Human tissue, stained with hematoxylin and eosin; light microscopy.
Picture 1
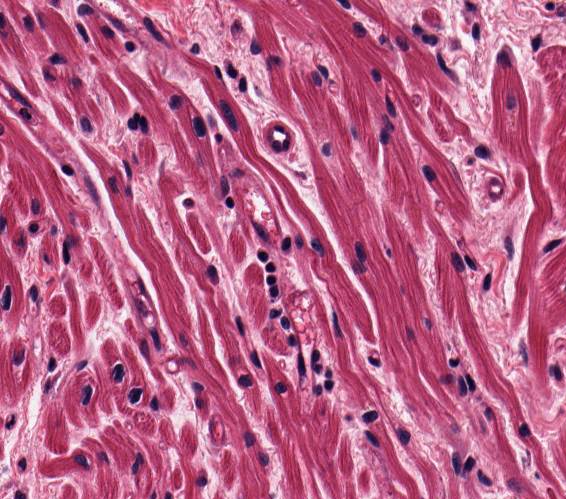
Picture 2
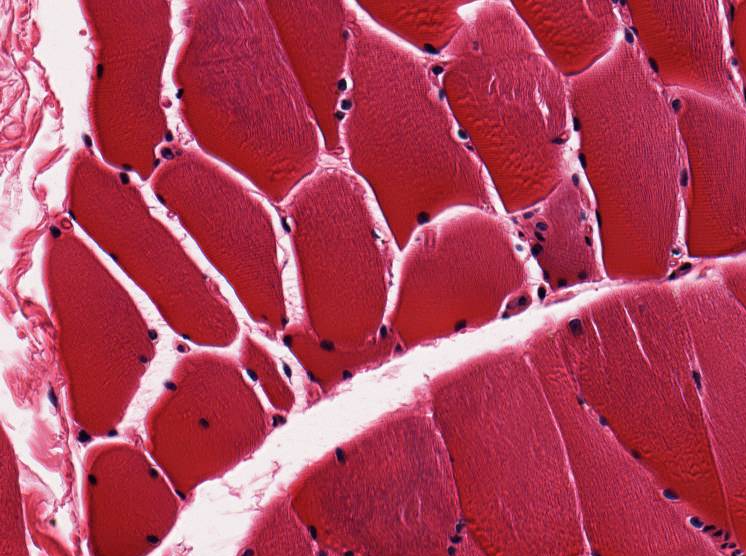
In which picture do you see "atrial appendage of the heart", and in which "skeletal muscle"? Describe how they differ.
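Sorting these out: picture 1 is atrial appendage of the heart, picture 2 is skeletal muscle. Looking at picture 1 first, the muscle fibres branch and join neighbouring fibres, and each carries a single oval nucleus lying centrally. Between them I see thin strands of pale loose stroma with scattered small dark nuclei, plus small thin-walled vessels, one near the centre. Turning to picture 2, large polygonal fibres cut in cross section fill its upper and left parts. Their nuclei sit at the fibre edges, just under the surface, and are small, dark and oval to flattened. The cytoplasm stains a deep, fairly even red-pink.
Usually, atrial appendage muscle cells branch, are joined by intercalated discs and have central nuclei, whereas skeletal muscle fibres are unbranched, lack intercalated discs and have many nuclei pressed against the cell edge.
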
